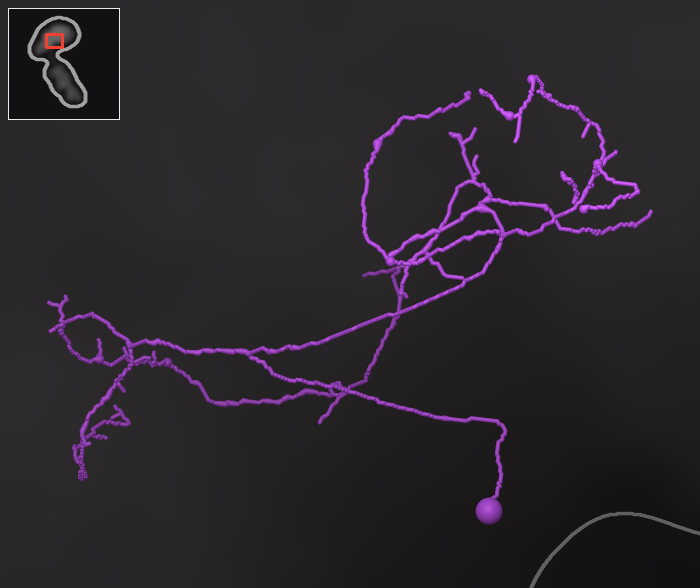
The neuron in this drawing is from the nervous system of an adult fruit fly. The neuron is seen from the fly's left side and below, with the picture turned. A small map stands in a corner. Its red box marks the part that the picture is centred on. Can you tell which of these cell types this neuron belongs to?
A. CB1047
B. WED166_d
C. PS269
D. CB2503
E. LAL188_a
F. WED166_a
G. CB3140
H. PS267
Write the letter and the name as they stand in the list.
H. PS267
